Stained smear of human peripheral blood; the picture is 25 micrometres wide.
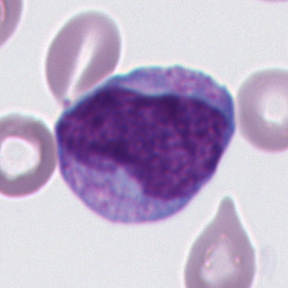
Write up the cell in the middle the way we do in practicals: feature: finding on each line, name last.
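Nucleus position: up toward the top, so the widest band of cytoplasm sits underneath
Nucleus shape: broad, wider than it is tall
Vacuoles: none clearly seen in the cytoplasm
Surface: no distinct projections
Name: atypical promyelocyte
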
